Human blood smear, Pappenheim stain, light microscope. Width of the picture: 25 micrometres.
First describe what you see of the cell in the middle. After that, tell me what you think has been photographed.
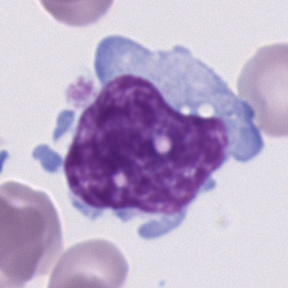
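The nucleus is about 14 micrometres across, and two small clear round spots lie over it. Most of the pale blue cytoplasm lies to its upper right, and two small clear round vacuoles sit there just above the right part of the nucleus. Pale blue blebs and detached cytoplasmic fragments fringe the cell edge, most visibly on the left and lower sides. It is a myeloblast.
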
